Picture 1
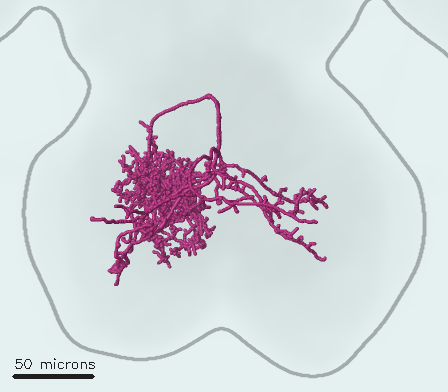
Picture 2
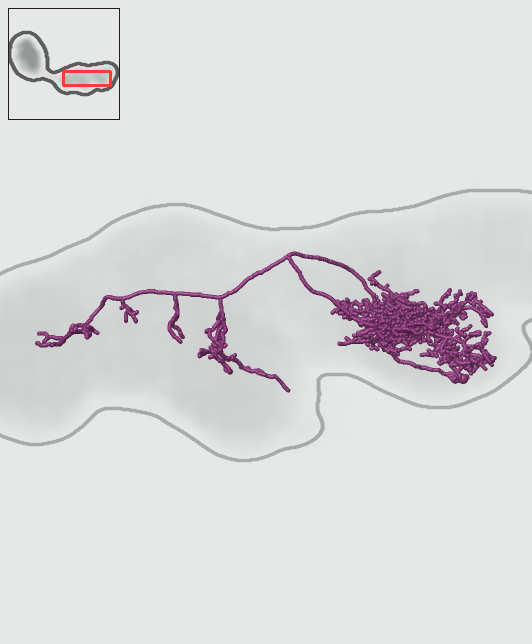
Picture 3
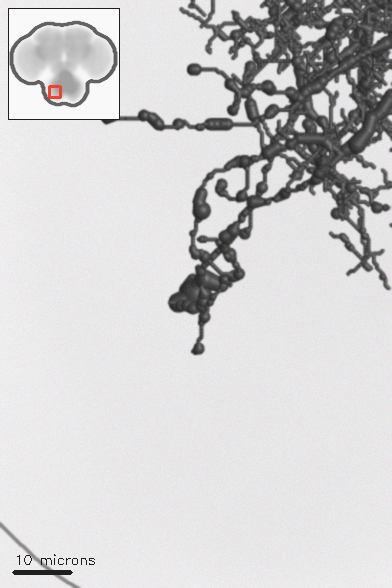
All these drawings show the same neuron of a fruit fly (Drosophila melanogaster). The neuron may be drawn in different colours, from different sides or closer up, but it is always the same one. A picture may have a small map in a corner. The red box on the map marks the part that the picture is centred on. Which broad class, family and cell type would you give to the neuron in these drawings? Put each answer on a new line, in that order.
nerve-cord intrinsic neuron
hemilineage 07B
IN07B007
